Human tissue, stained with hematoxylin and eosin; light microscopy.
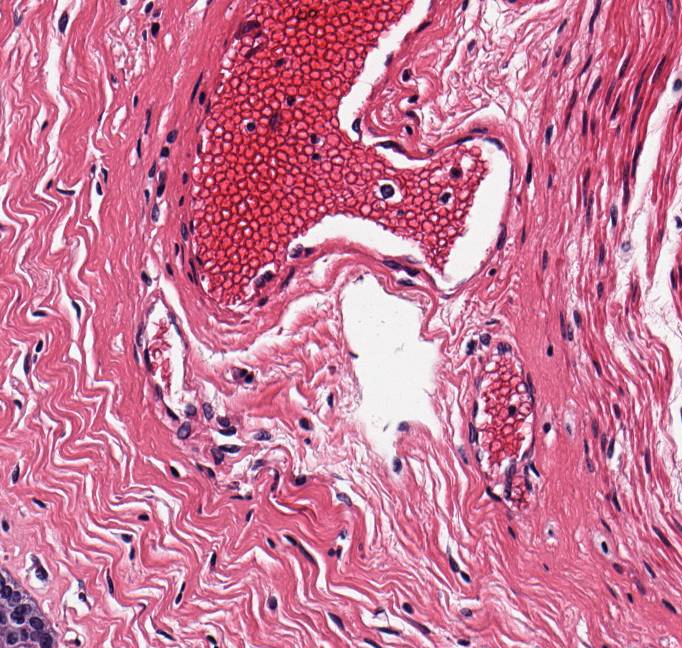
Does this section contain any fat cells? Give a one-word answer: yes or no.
No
